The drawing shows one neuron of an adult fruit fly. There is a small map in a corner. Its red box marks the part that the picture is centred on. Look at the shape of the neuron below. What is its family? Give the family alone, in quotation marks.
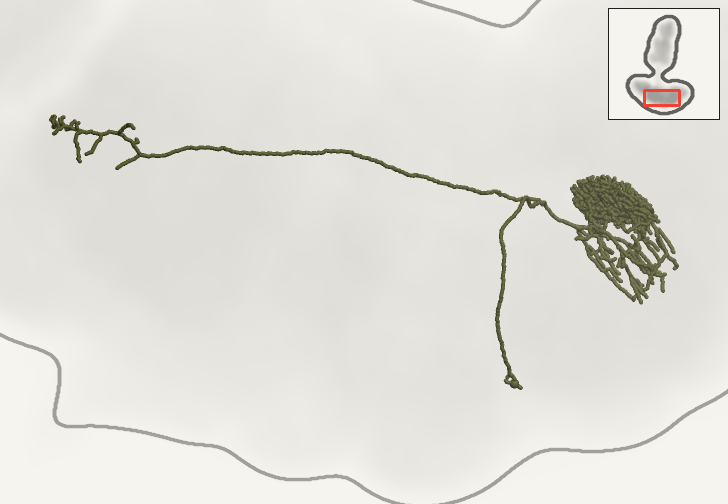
"hemilineage VLPa2"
